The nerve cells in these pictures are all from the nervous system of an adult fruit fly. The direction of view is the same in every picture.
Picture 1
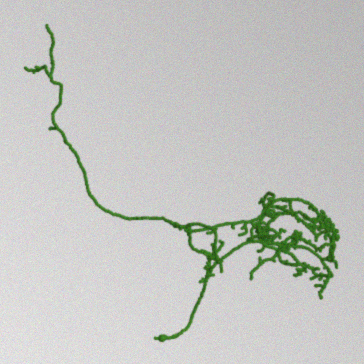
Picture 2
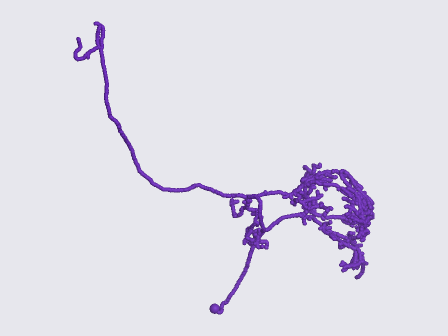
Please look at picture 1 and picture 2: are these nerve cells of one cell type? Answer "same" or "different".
same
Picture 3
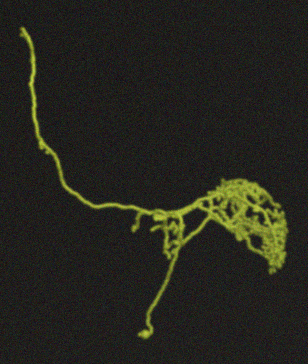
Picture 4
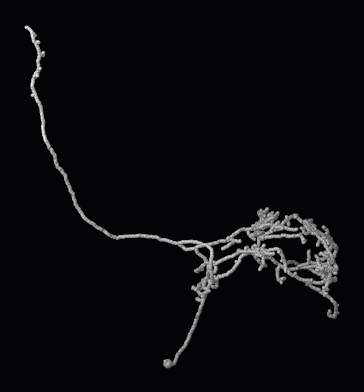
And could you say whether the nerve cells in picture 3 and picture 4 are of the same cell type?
different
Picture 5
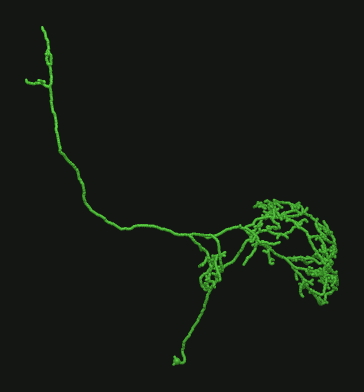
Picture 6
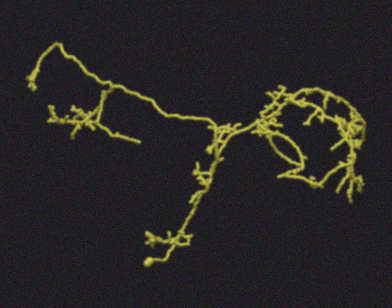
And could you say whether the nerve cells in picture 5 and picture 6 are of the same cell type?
different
